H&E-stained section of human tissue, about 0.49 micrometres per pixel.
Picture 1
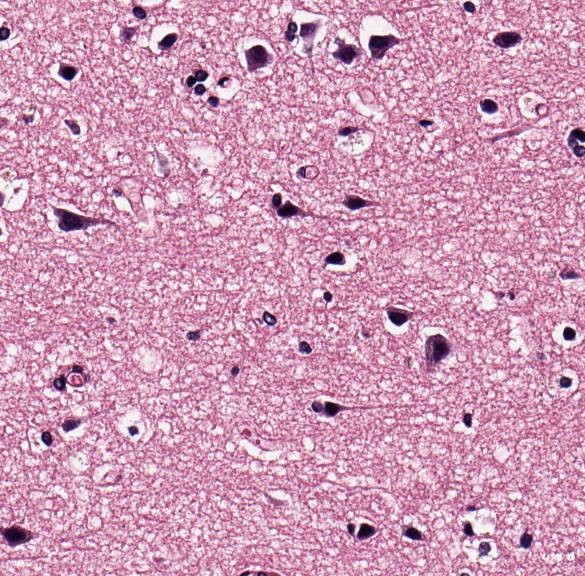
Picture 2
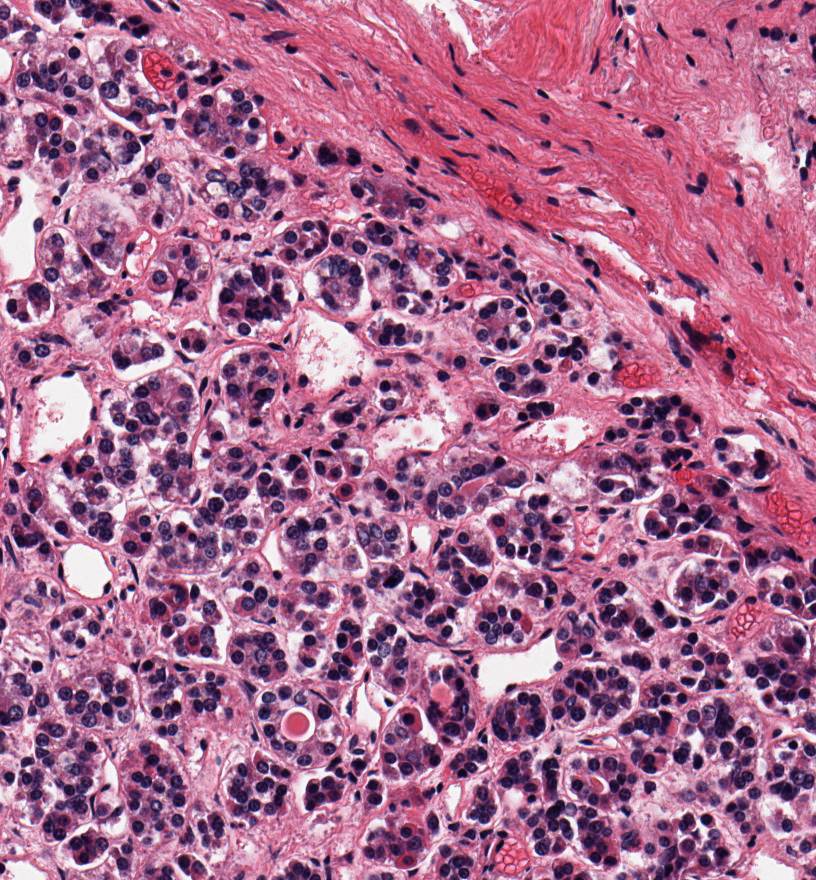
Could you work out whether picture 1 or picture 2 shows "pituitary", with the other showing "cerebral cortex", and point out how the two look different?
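Picture 1 shows cerebral cortex and picture 2 shows pituitary. In picture 1, cells lie singly across a continuous pink background, with no arrangement into rows, lobules or units. Neurons with angular, darkly stained cell bodies are scattered throughout, and thin pink processes extend from some of them into the background. Small, round, densely dark nuclei, smaller than the neuron bodies, lie among the neurons.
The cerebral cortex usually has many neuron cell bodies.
Picture 2, by contrast, consists mostly of small rounded nests of cells separated by thin fibrous septa. Its cytoplasm varies: most cells are pale to purplish, while a scattered few are a deeper pink. A band of dense pink collagen with spindle-shaped nuclei crosses the upper right corner diagonally, and a single round, homogeneous pink globule lies within a nest near the lower centre.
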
